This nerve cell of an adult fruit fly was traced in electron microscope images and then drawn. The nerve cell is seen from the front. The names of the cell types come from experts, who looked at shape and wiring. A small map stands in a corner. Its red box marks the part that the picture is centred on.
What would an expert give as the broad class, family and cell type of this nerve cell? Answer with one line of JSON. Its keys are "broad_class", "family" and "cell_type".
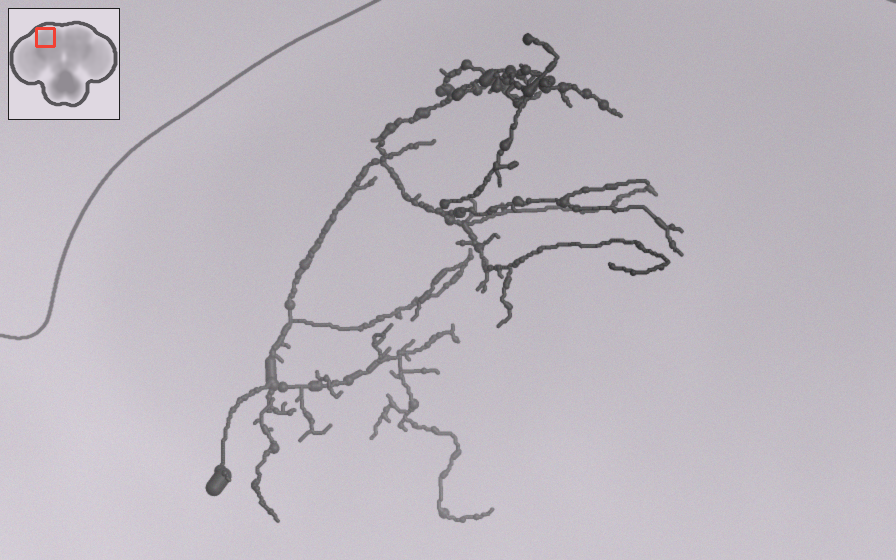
{"broad_class": "central-brain intrinsic neuron", "family": "hemilineage SLPpl3", "cell_type": "CB3071"}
